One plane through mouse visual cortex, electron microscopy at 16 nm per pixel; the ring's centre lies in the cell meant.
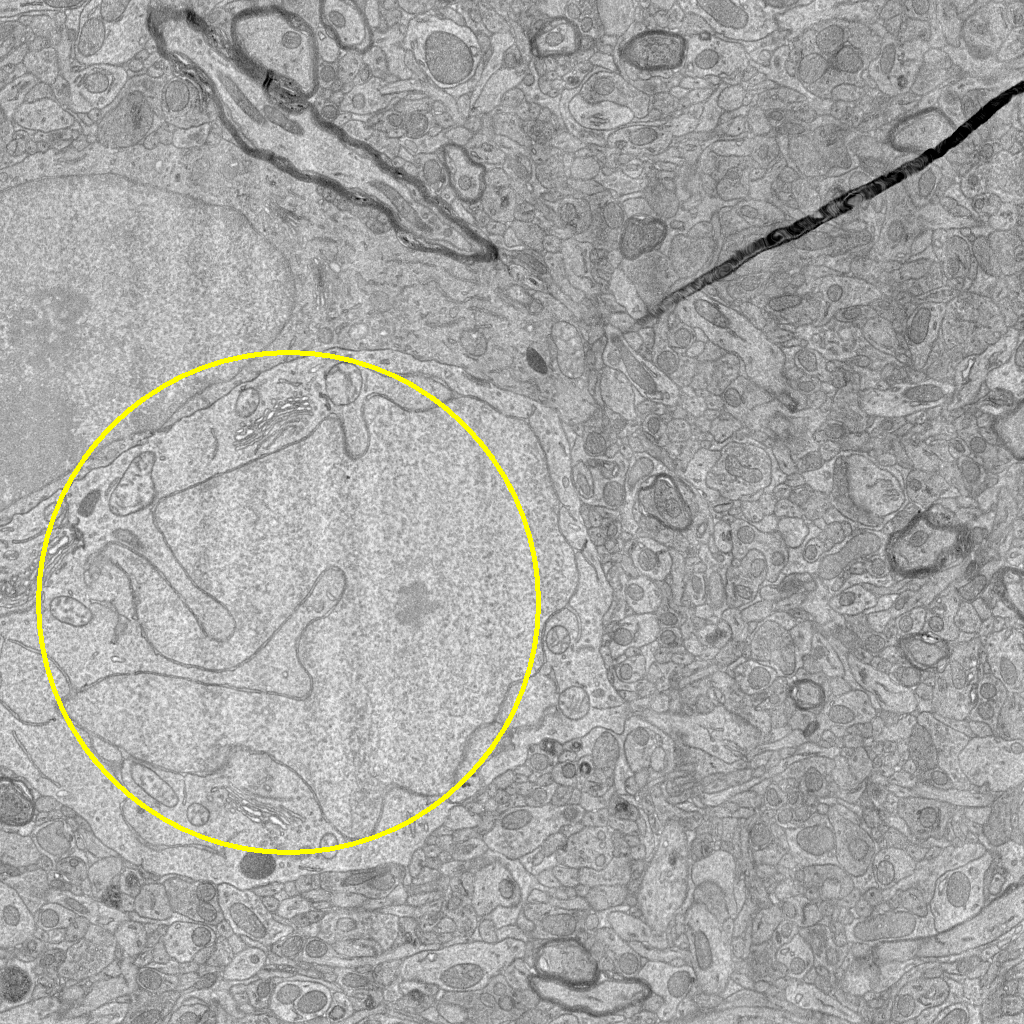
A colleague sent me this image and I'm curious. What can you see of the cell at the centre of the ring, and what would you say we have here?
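Long, narrow, finger-like invaginations fold the nuclear envelope deeply inward from the left. Chromatin is pale and finely dispersed. A small, irregular nucleolus sits right of the ring's centre. Golgi stacks lie in the cytoplasm above and below the nucleus. It is an inhibitory neuron.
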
